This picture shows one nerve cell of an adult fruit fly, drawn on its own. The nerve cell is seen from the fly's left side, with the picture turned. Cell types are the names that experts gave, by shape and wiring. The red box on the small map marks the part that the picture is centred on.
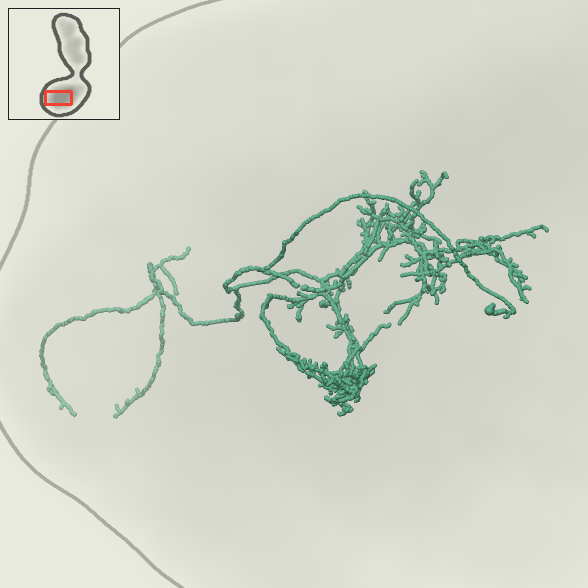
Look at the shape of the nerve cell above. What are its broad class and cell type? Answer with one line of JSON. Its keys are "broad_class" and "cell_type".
{"broad_class": "central-brain intrinsic neuron", "cell_type": "CL136"}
